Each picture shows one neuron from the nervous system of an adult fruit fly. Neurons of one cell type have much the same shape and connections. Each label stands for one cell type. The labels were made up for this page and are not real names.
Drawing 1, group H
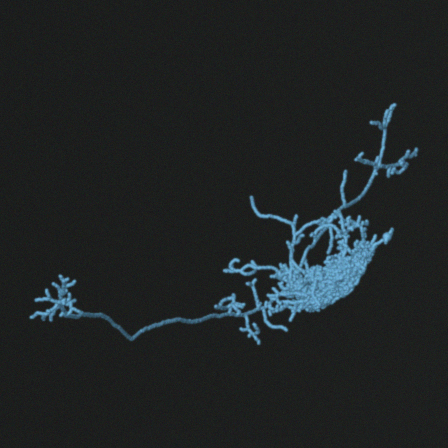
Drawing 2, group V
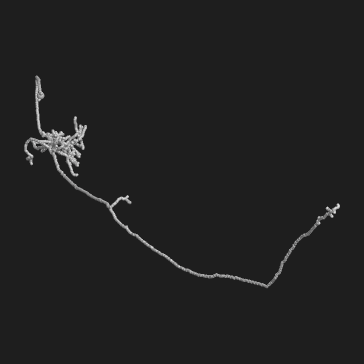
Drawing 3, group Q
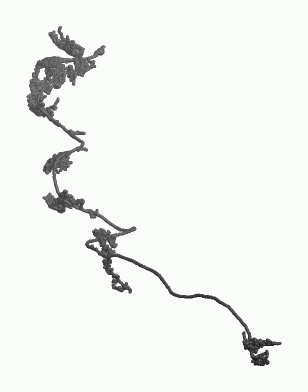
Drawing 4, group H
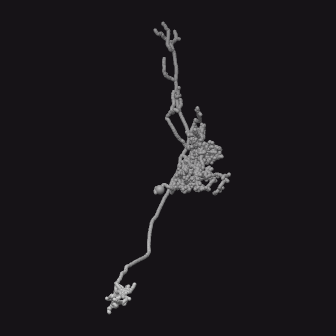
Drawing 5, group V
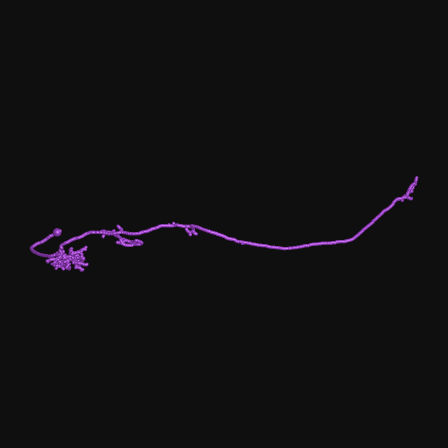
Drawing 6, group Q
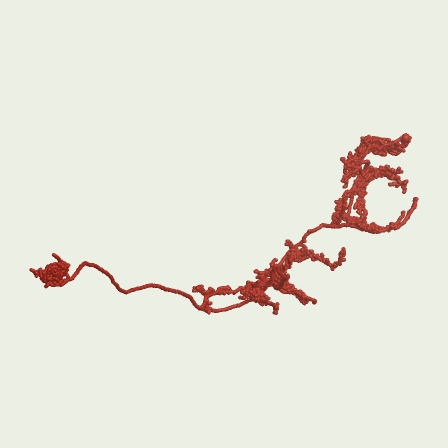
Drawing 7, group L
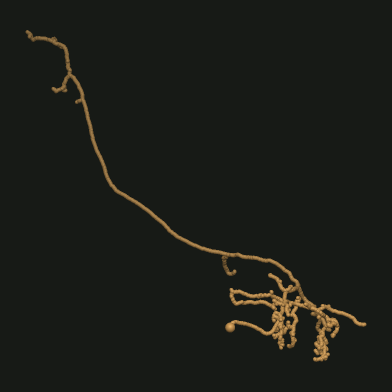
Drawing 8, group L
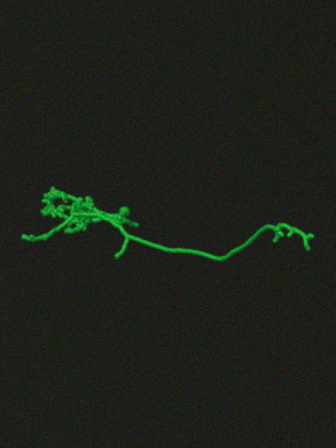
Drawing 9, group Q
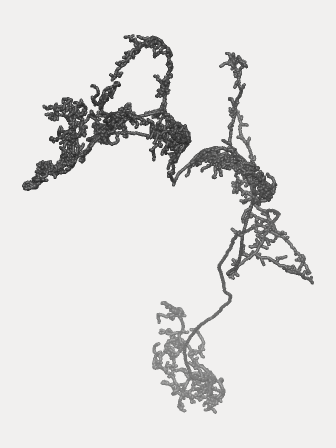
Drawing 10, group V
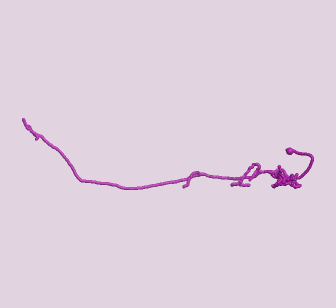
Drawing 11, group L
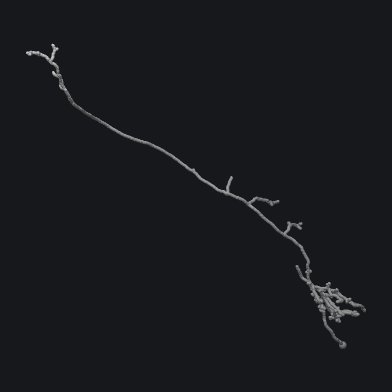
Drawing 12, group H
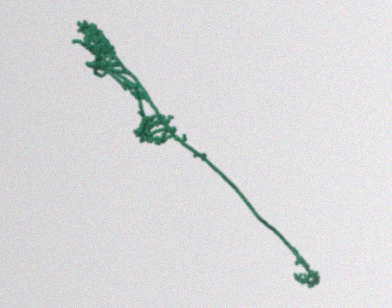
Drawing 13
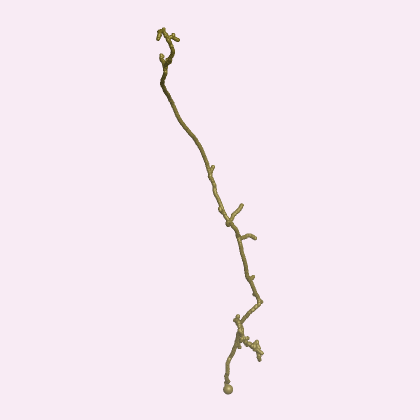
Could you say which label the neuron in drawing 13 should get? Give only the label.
group L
